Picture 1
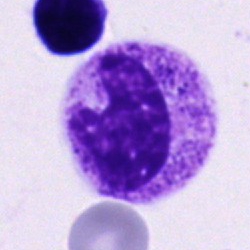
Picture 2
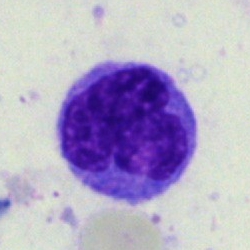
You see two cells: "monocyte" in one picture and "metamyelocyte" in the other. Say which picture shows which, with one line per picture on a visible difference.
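Picture 1 is a metamyelocyte. Many fine purple granules are scattered through the cytoplasm.
Picture 2 is a monocyte. No distinct granules are seen in the cytoplasm.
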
